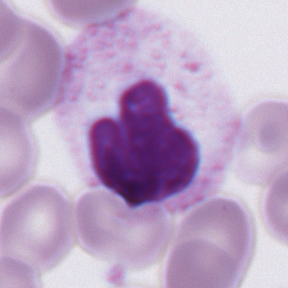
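Segmented neutrophil, the middle cell of a stained smear of human peripheral blood. Its outline is roughly round, its chromatin dense and dark purple, and its abundant pale cytoplasm holds scattered fine pink-red granules.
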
